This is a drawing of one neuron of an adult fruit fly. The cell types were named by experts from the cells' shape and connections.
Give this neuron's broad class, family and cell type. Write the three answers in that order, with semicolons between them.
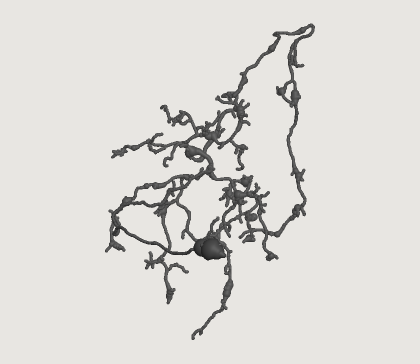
optic-lobe intrinsic neuron; Cm; Cm1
